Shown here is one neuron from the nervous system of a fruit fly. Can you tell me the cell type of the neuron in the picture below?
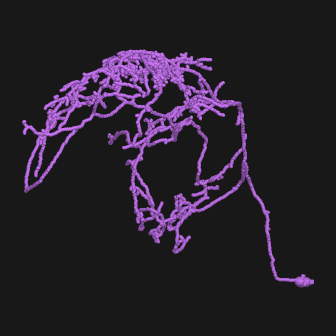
INXXX216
